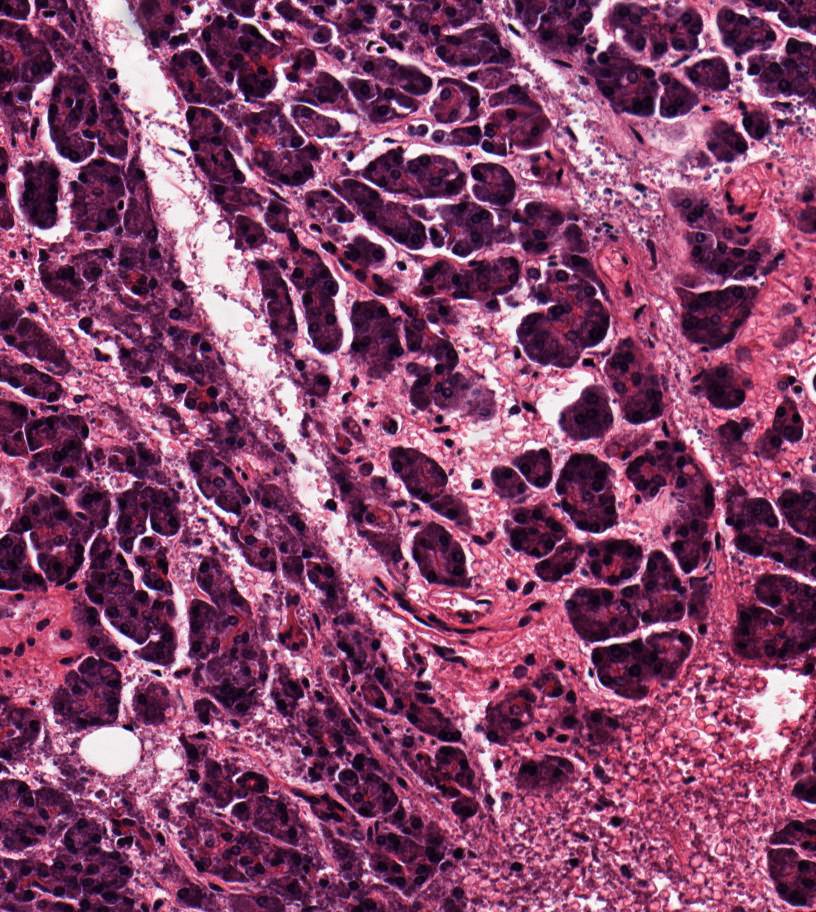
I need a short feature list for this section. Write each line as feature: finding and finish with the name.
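Clusters: cells with deeply purple-staining cytoplasm
Cluster nuclei: small, round, dark
Borders: narrow white clefts separate most clusters from surrounding stroma
Stroma, lower right: many closely packed red blood cells
Name: pancreas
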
